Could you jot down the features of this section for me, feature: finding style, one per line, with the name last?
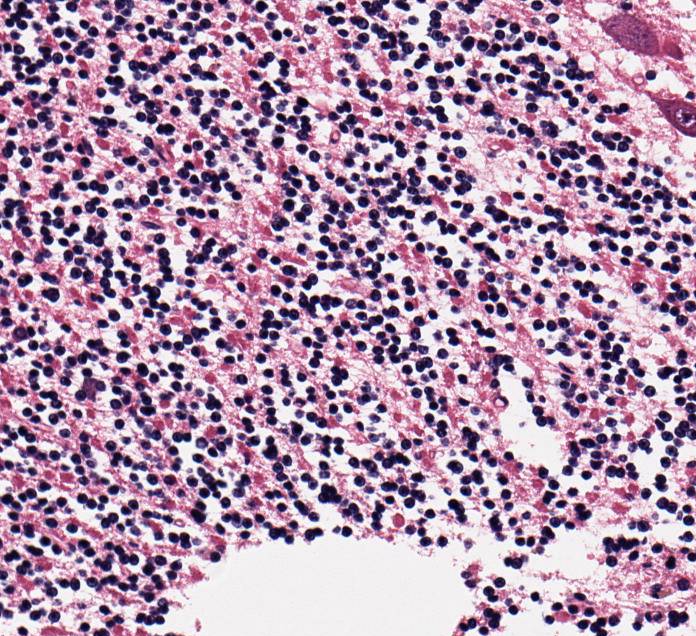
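Glands: none seen, nor tubules or epithelial lining.
Small cells: round, dark-staining nuclei, scant cytoplasm.
Background: pink, finely fibrillary, between the nuclei.
Gap: white, empty, at the bottom centre edge.
Name: cerebellum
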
